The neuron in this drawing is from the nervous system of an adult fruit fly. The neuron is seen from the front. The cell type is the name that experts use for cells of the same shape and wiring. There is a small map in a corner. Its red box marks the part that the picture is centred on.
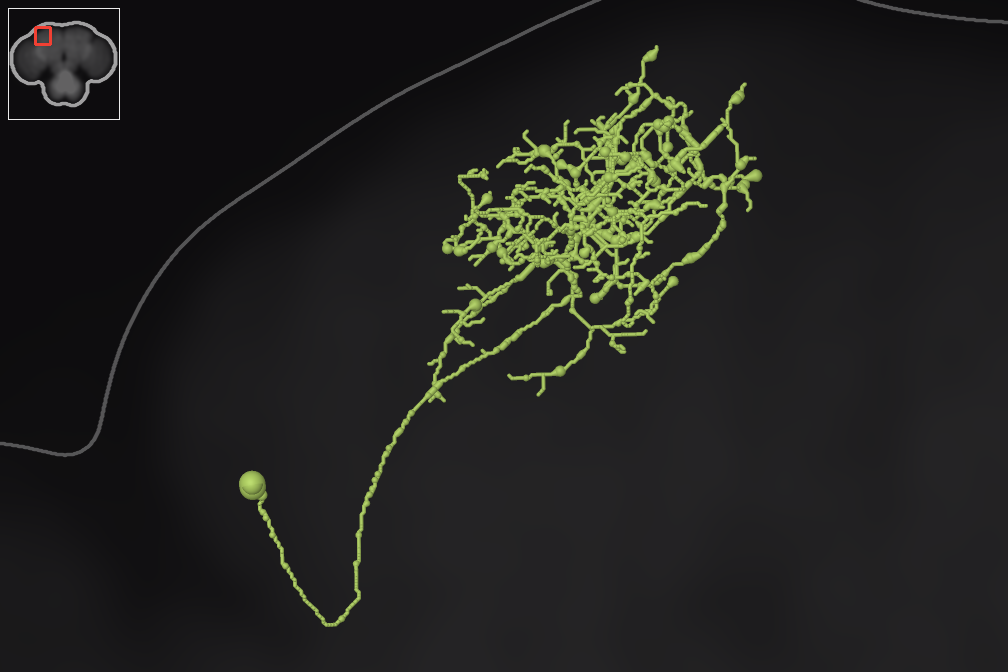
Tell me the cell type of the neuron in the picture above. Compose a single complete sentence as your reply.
It is CB2232 that is the cell type of the neuron.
